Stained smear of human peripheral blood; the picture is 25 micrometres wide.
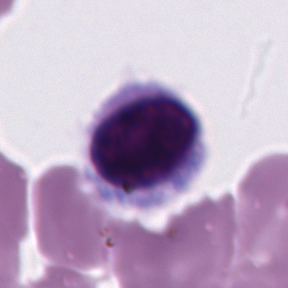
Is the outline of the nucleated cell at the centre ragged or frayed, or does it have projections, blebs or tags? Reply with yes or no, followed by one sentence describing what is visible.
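Yes. The cell's outline is ragged with fine short projections.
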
